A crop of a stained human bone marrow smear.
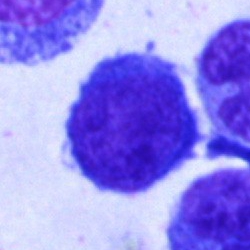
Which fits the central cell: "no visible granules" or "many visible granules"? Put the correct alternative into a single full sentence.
The cell's cytoplasm contains no granules that can be seen.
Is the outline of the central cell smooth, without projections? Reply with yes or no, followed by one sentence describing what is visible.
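No. The cell is roughly round with a slightly bumpy edge.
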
